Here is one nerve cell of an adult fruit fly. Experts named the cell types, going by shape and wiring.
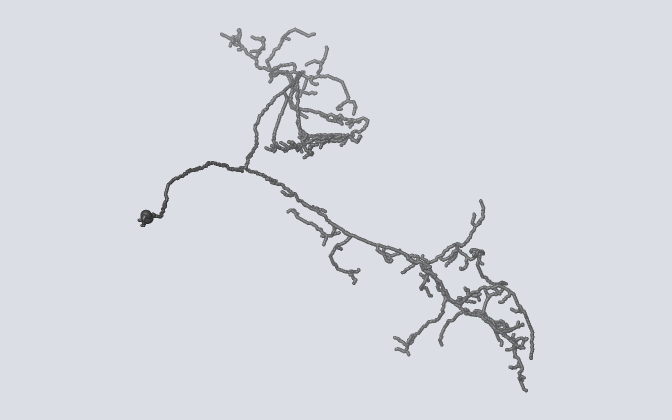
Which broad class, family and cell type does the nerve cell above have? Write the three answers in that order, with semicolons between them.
central-brain intrinsic neuron; hemilineage AOTUv4_ventral; FB8I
